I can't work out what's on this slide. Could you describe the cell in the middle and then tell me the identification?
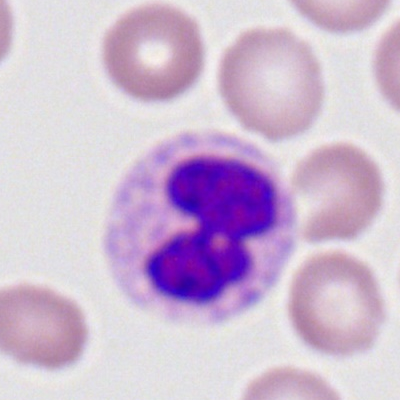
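Look first at the outline: it is round and smooth. Now follow the nucleus, and you will find two lobes, one sitting above the other. There are no nucleoli to be seen in it. Fine pink-violet granules are scattered through the cytoplasm. This is a segmented neutrophil.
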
